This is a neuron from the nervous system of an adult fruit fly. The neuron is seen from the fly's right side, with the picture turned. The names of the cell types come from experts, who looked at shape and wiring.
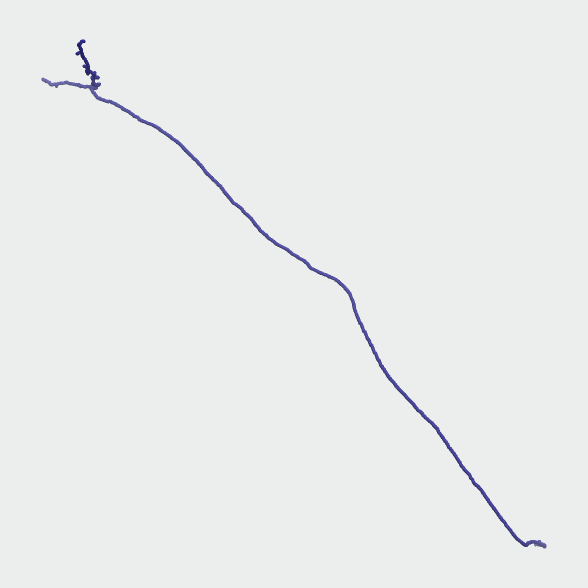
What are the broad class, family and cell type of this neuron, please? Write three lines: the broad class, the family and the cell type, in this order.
sensory neuron ascending to the brain
class gustatory
LgAG6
